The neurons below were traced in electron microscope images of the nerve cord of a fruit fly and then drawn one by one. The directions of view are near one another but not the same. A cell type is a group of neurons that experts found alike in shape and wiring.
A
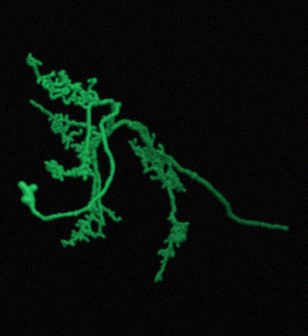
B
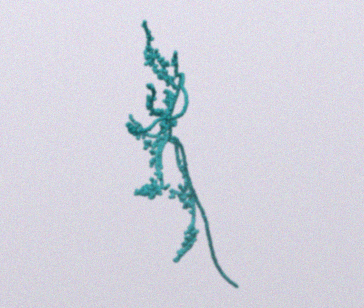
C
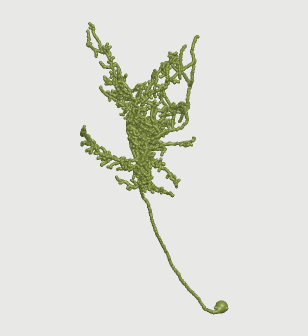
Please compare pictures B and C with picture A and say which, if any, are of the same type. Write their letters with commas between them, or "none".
B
